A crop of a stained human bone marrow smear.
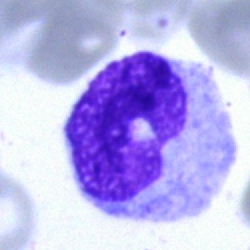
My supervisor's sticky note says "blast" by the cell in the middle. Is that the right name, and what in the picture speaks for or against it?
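Nucleus: curved and folded around a small pale hole near its centre; goes with monocyte, not blast.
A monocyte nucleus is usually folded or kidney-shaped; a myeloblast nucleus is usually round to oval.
Cytoplasm: plentiful and pale lilac-blue, lying mostly to the right and below a nucleus set toward the upper left; goes with monocyte.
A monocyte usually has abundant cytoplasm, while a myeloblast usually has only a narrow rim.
No clear vacuoles in the cytoplasm. Verdict: monocyte, not blast.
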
